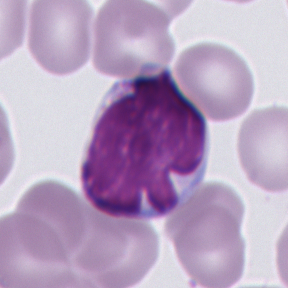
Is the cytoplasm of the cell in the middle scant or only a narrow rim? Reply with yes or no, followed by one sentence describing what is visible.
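Yes. The cytoplasm forms only a thin rim around the nucleus.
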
